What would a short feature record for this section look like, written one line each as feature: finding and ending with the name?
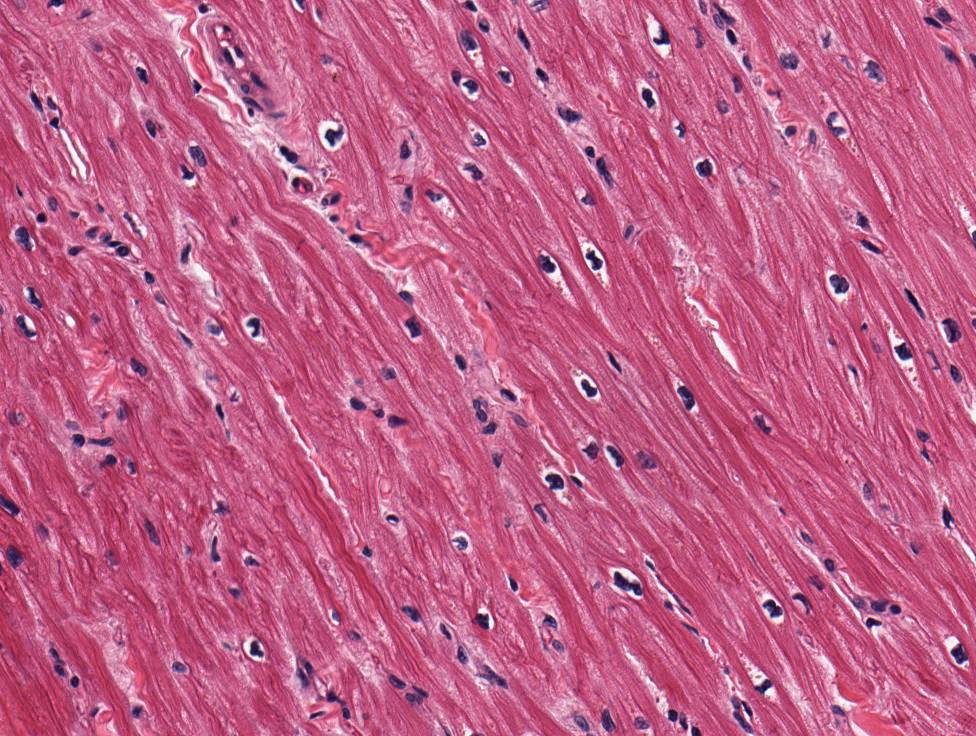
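Fibre arrangement: parallel bundles, upper left to lower right, across whole field
Nuclei: central within fibres
Perinuclear halo: clear, unstained, around many nuclei
Cytoplasm: deep pink, fine lengthwise fibrils
Name: atrial appendage of the heart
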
